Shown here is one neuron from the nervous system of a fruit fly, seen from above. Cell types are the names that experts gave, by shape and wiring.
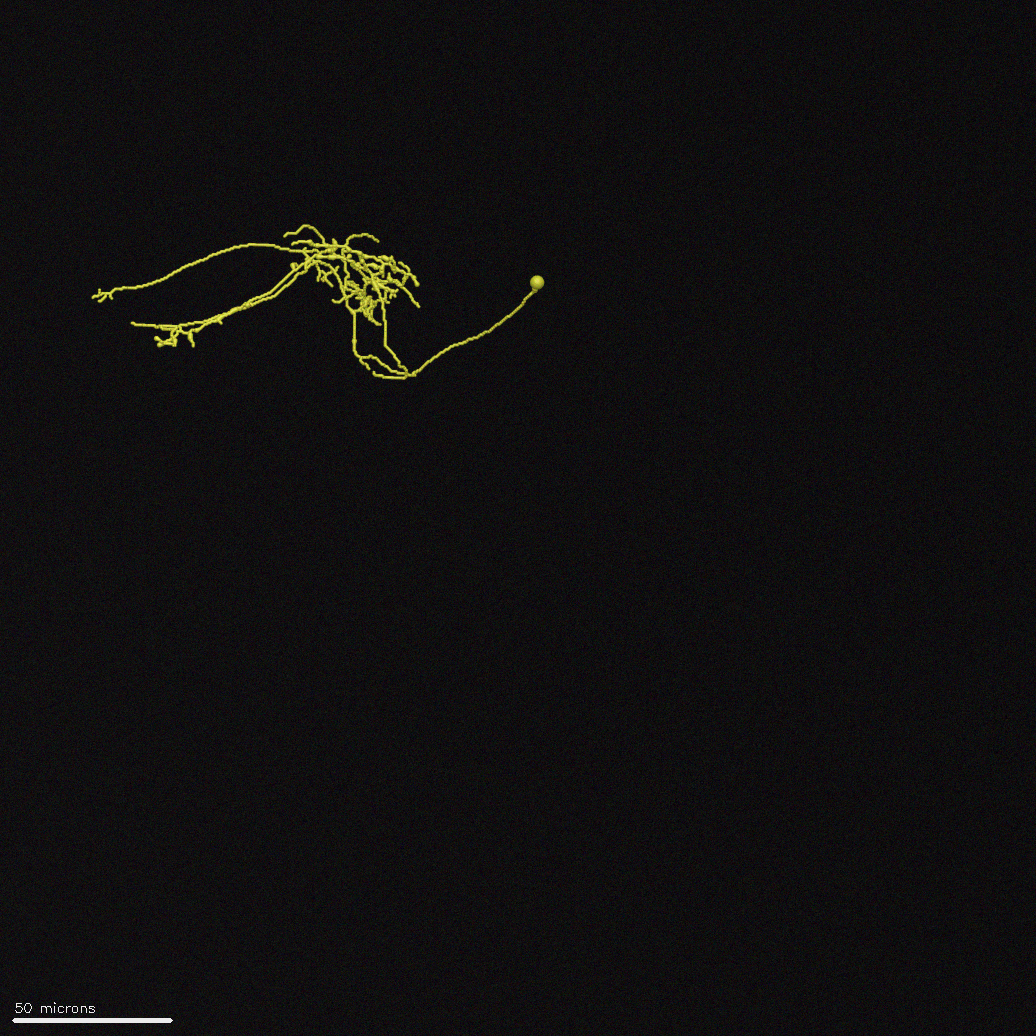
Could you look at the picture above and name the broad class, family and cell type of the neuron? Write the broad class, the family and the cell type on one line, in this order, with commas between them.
central-brain intrinsic neuron, hemilineage SLPav3, SLP189_b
